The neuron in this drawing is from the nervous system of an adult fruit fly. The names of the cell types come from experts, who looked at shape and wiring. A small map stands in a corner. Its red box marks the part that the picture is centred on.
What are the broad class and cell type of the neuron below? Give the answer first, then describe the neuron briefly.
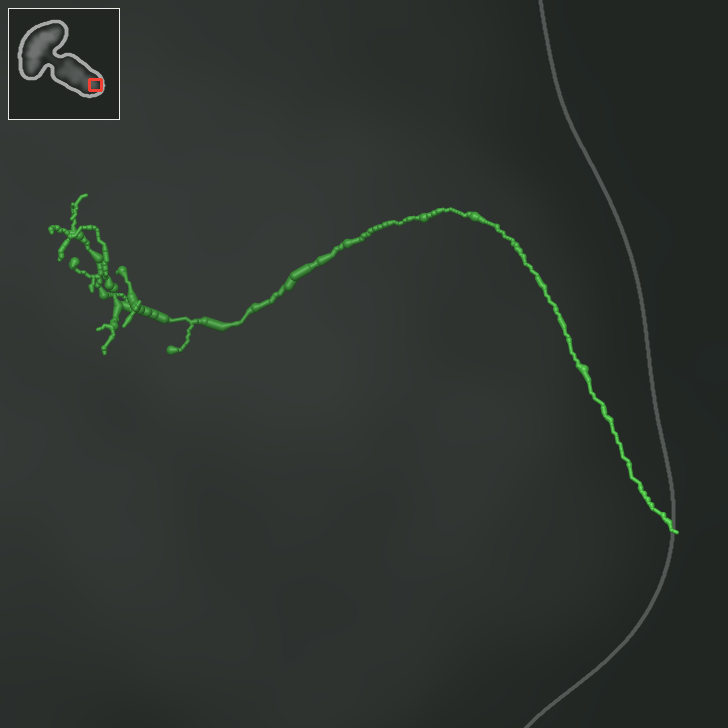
This is a sensory neuron entering the nerve cord. It is of cell type SNxx04. It lies in the nerve cord. No cell body is drawn. It has a dozen or fewer branch ends.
